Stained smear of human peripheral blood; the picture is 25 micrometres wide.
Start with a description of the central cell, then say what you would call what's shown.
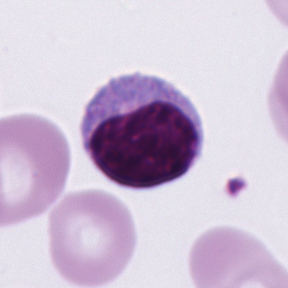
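Checking the surface first, no projections or ruffles stand out from it. The chromatin, next, is dark purple and coarsely clumped. Nucleoli are not seen. Finally, the cytoplasm has a finely speckled texture. Checklist complete: typical lymphocyte.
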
